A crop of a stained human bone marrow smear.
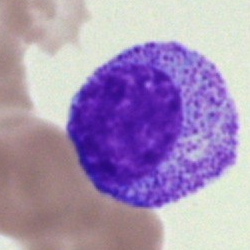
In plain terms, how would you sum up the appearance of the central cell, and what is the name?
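Roughly round, smooth outline. Nucleus off-centre, toward the left side. Chromatin dark purple and somewhat clumped, paler patches between. Numerous purple granules scattered throughout the cytoplasm. Cell: myelocyte.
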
